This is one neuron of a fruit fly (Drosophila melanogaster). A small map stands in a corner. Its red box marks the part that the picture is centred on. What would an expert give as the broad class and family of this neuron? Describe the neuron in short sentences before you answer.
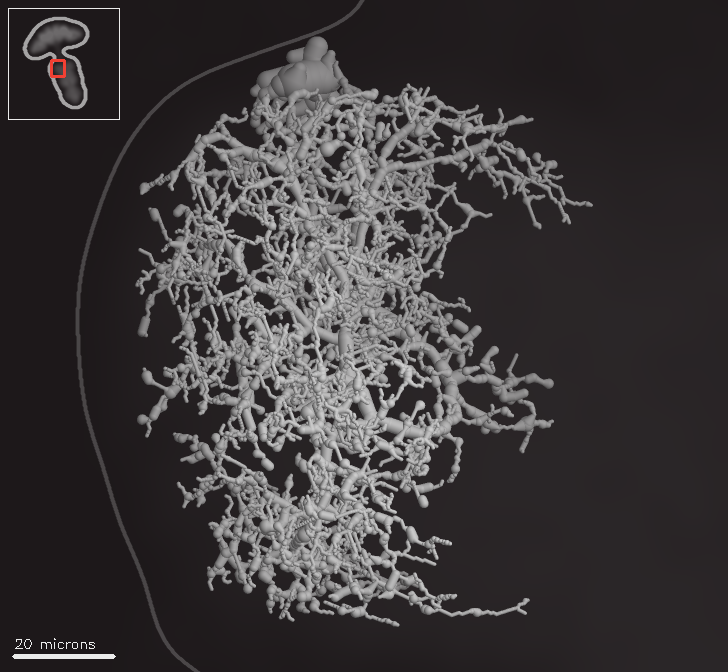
The cell body can be seen at the top of the picture. From top to bottom in the picture it spans about 120 microns. The picture shows more than a hundred branch ends. Its broad class is nerve-cord intrinsic neuron. The family is hemilineage 08A.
